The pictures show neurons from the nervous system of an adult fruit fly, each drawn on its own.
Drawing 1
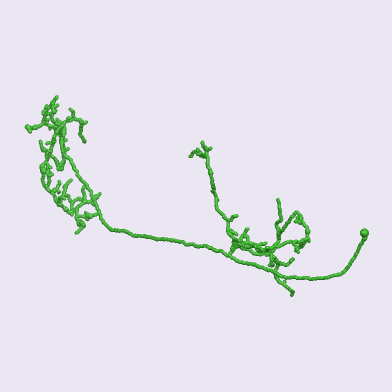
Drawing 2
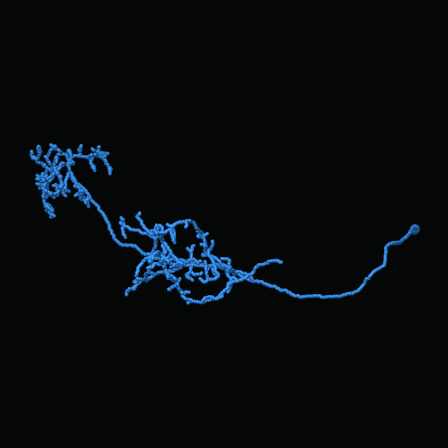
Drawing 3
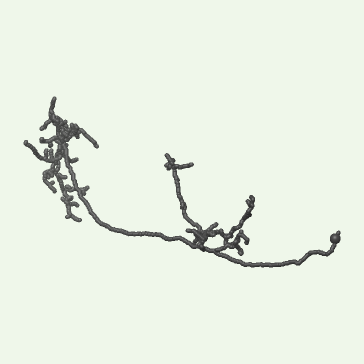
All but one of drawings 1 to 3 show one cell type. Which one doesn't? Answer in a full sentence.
The neuron in drawing 2 is of another cell type than the rest.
